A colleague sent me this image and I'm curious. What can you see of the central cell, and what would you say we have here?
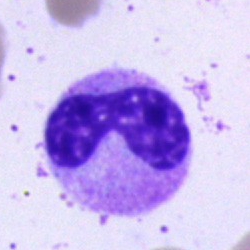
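See how round and smooth the outline is? The nucleus is a thick curved band, bent like a horseshoe and open toward the bottom, with chromatin clumped into dark purple patches and paler gaps between. No vacuoles in the cytoplasm. So, a band neutrophil.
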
